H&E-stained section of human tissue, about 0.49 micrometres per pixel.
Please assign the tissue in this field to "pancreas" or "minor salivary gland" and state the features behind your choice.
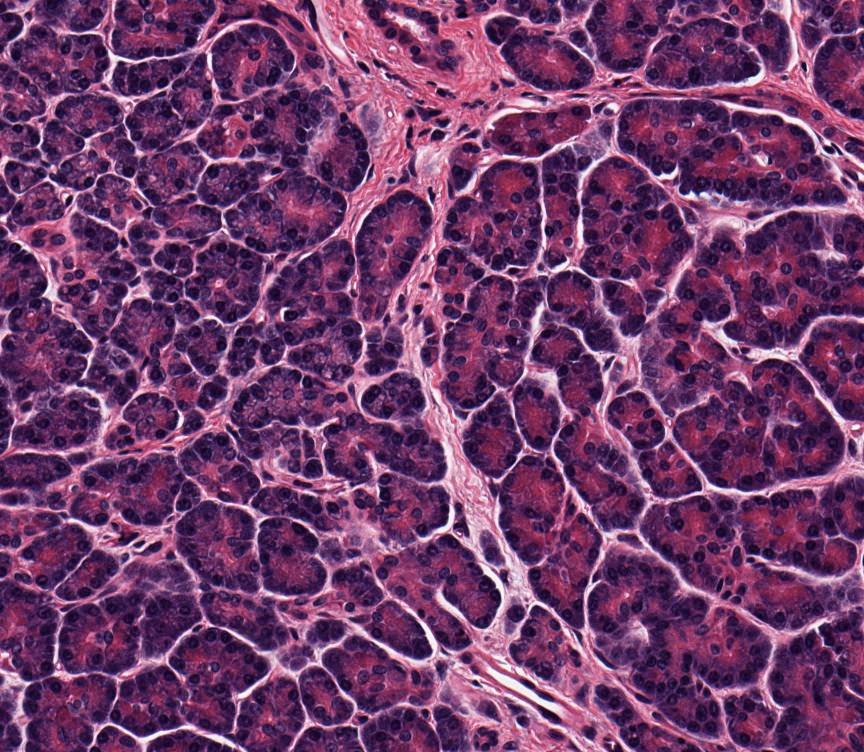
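This is pancreas. Pink fibrous septa split it into lobules, and nearly the whole field is packed with small rounded acini. Their cells are deeply eosinophilic at the apical end, with round, dark nuclei at the base.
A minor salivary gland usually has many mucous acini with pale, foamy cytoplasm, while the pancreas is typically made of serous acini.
These acini are deep pink, not pale and foamy, and that sets the two apart.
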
